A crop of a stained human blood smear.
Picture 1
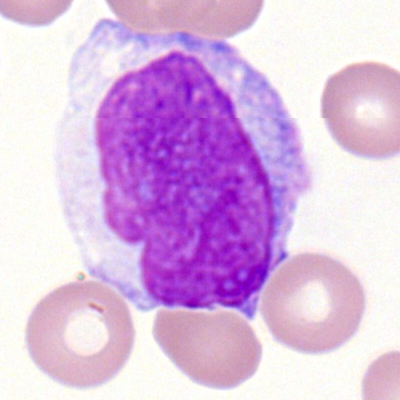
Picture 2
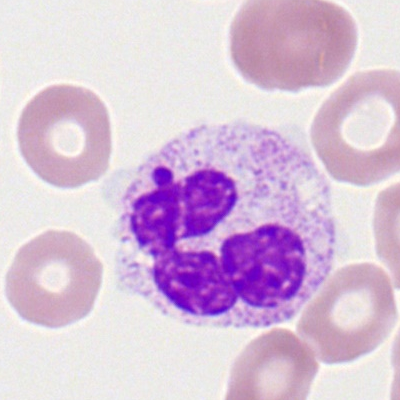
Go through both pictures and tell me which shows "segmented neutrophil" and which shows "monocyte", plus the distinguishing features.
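Picture 1: monocyte. Picture 2: segmented neutrophil. Outline: irregular and somewhat angular in picture 1; roughly round and smooth in picture 2. Nucleus in picture 1: indented, with a notch on its lower left side.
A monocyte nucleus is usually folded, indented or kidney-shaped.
Chromatin in picture 2: dark purple, coarsely clumped; no nucleoli visible. Cytoplasm: pale grey-blue in picture 1, deeper blue along the upper edge of the cell; plentiful and pale pinkish-lilac in picture 2.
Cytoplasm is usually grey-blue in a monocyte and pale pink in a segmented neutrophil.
Neighbours: red cells touch the picture 1 cell at top and bottom; in picture 2, red cells with pale centres lie around the cell without overlapping it.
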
